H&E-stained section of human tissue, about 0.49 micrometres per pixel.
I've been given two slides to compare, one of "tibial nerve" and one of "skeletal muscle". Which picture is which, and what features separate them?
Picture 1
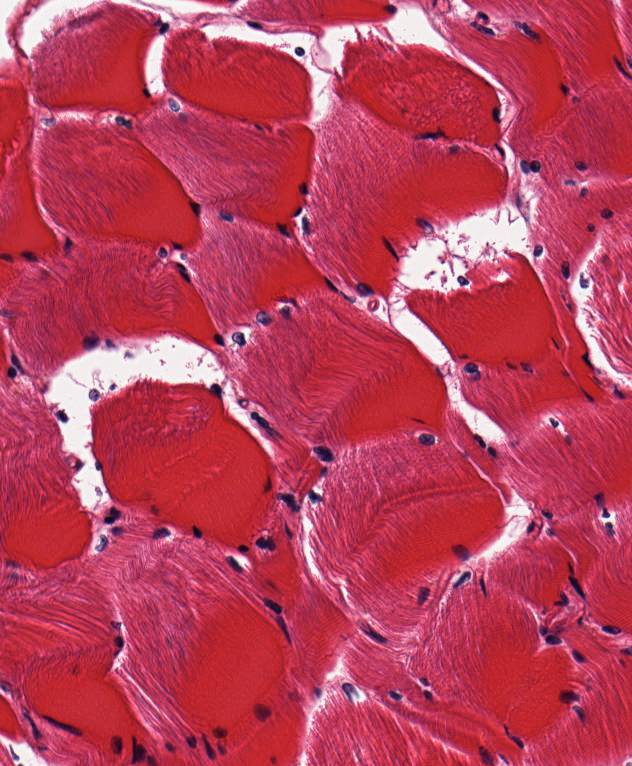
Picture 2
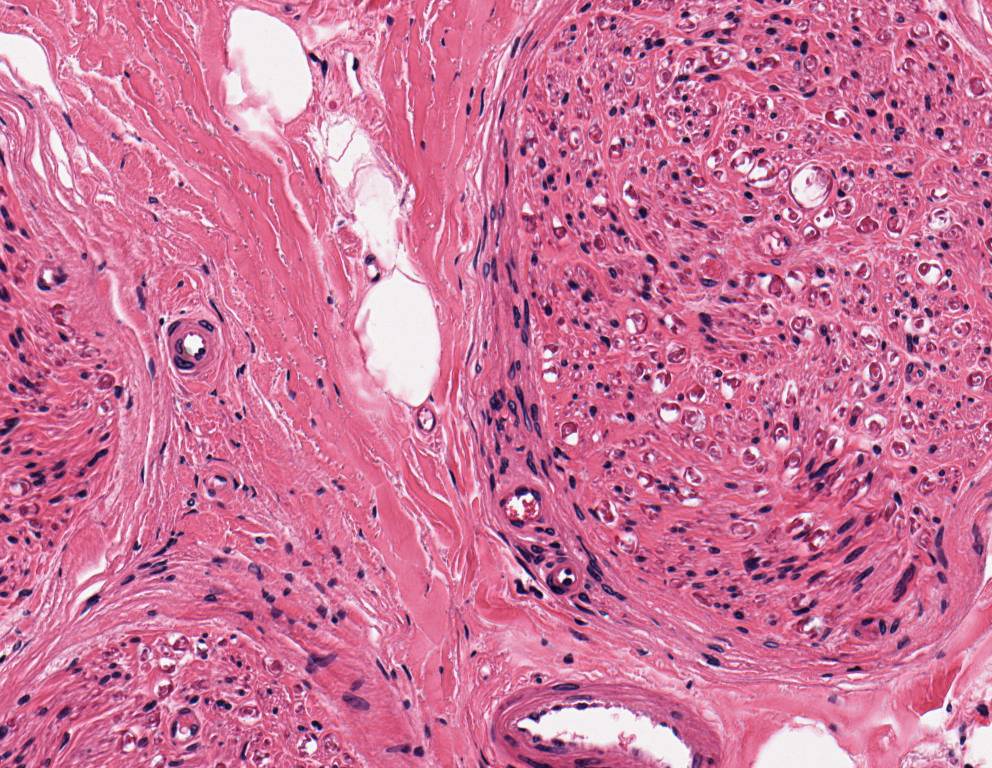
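The first picture shows skeletal muscle, the second the tibial nerve. Muscle nuclei are small, dark and mostly flattened or oval, sitting at the fibre edges; only a thin layer of endomysial connective tissue lies between fibres. In the nerve, the large right fascicle holds many small round fibre profiles cut across, each a clear rim around a central pink dot, with small, dark, oval to spindle-shaped nuclei among them.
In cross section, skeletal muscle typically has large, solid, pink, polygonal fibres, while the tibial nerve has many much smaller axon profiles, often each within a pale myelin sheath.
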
